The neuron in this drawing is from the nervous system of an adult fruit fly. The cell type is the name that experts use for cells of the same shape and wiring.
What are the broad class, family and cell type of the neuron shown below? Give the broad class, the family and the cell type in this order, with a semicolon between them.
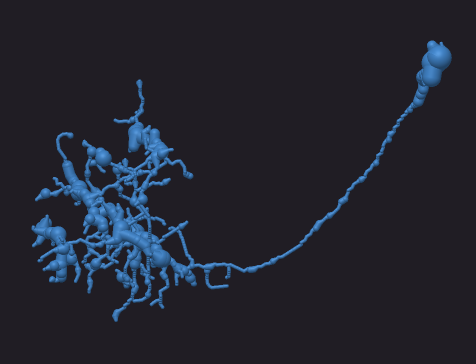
optic-lobe intrinsic neuron; Dm; Dm9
